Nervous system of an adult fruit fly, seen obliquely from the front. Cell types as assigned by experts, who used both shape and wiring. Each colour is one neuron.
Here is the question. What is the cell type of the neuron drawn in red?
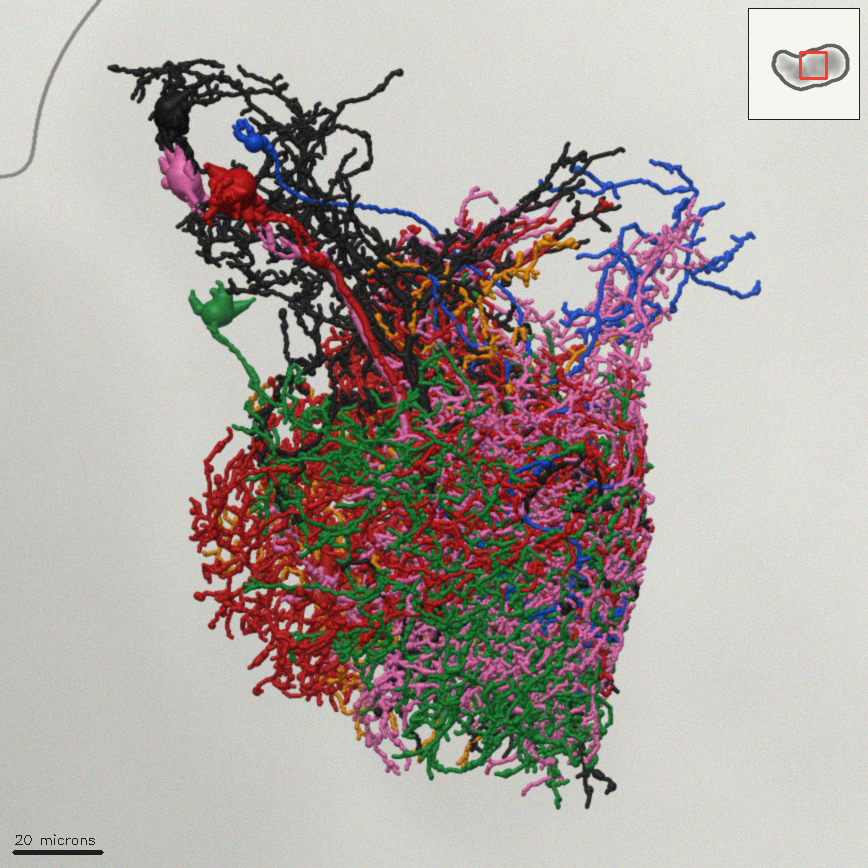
AVLP080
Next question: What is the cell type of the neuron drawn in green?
AVLP478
